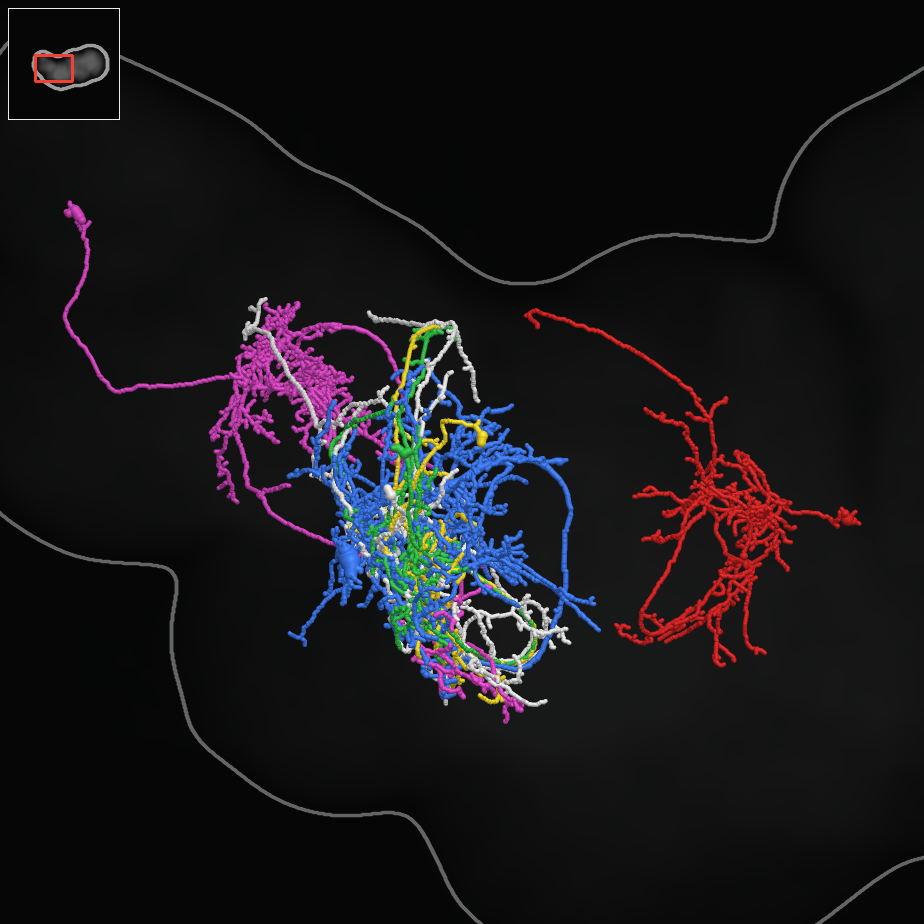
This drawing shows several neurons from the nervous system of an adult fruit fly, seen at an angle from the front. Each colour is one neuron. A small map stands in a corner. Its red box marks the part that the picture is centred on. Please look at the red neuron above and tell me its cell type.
IN17A106_b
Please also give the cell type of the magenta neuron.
IN17B015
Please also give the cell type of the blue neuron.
IN17B004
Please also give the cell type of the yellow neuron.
IN17A107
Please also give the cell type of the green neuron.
IN17A112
